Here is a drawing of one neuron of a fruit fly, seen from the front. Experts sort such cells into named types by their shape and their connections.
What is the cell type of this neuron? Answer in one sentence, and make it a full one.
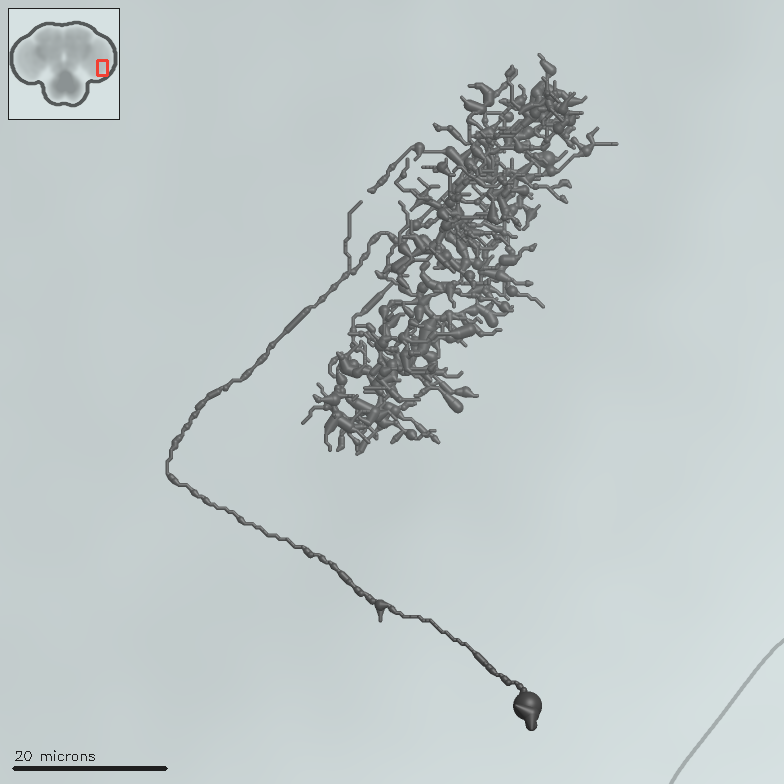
The cell type that fits this neuron is Pm10.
